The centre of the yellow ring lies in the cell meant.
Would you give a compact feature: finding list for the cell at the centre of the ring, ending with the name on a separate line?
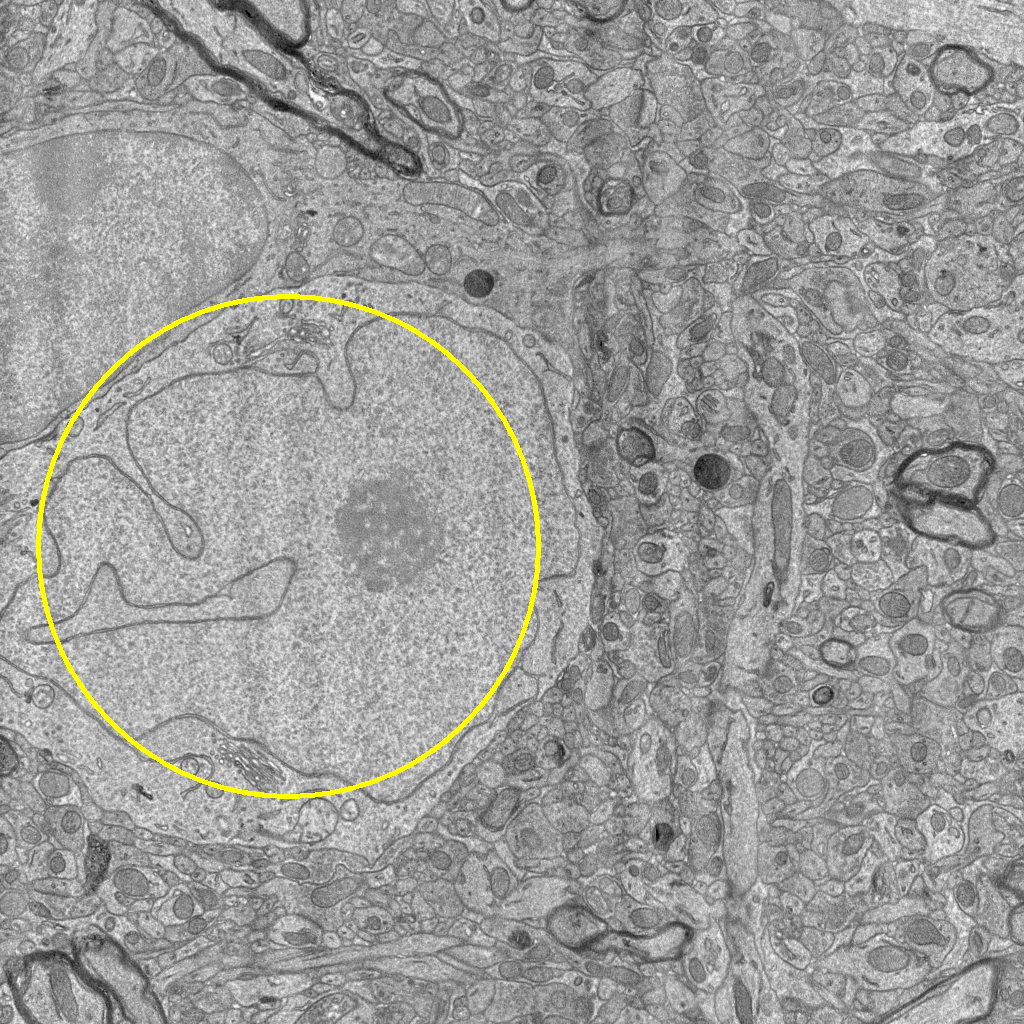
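Size: a large nucleus filling most of the ring
Chromatin: pale, finely dispersed, no thick dark band along the envelope
Nucleolus: a single one, dark and rounded, right of the nuclear centre
Golgi: stacked cisternae in the cytoplasm above and below the nucleus
Cell type: inhibitory neuron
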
